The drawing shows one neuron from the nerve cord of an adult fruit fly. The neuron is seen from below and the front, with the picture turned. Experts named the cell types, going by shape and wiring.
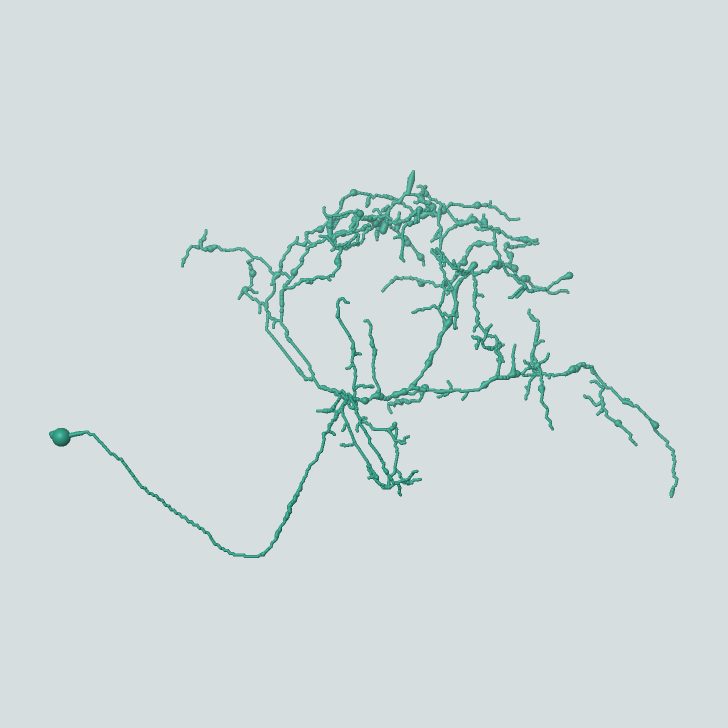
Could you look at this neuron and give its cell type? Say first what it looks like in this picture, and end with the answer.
The picture shows dozens of branch ends. As drawn here it is wider than it is tall. Its broad class is nerve-cord intrinsic neuron. The cell type is IN14A032.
